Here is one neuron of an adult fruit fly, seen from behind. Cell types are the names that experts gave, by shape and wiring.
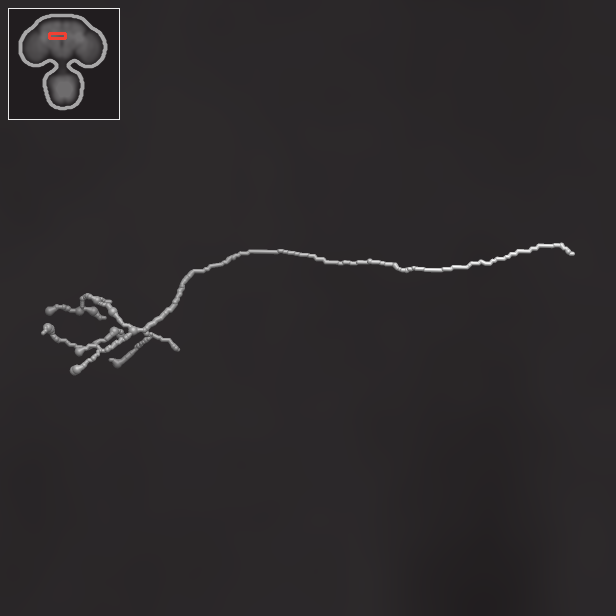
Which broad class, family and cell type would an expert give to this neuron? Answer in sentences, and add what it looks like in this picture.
It is a sensory neuron entering the brain. The name of its family is class olfactory. The cell type is ORN_DP1l. No cell body is drawn. There are a dozen or fewer branch ends.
